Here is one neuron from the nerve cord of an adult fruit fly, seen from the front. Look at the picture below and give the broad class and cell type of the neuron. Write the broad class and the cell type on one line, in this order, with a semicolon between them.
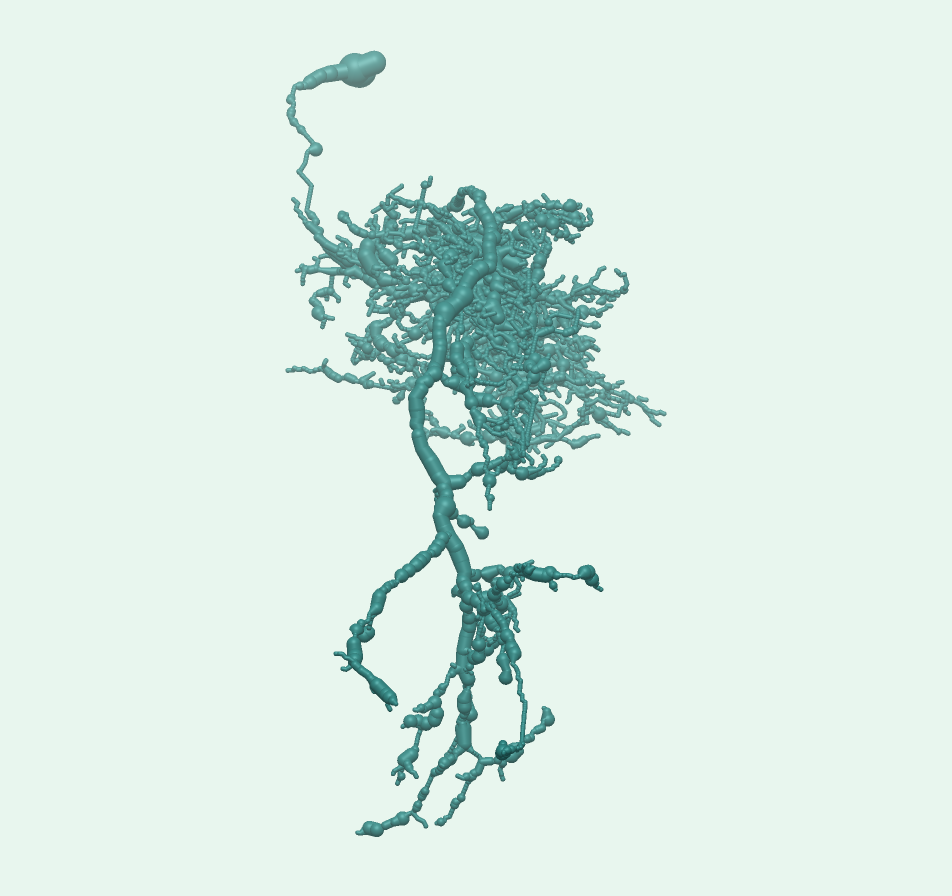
nerve-cord intrinsic neuron; INXXX100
